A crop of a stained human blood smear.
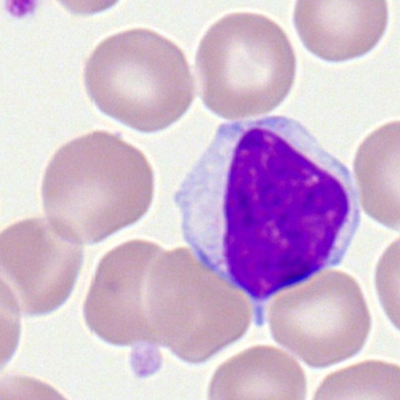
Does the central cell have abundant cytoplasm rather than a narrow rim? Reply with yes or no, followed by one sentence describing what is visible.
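Yes. The cytoplasm forms a broad crescent on the left side of the nucleus.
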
